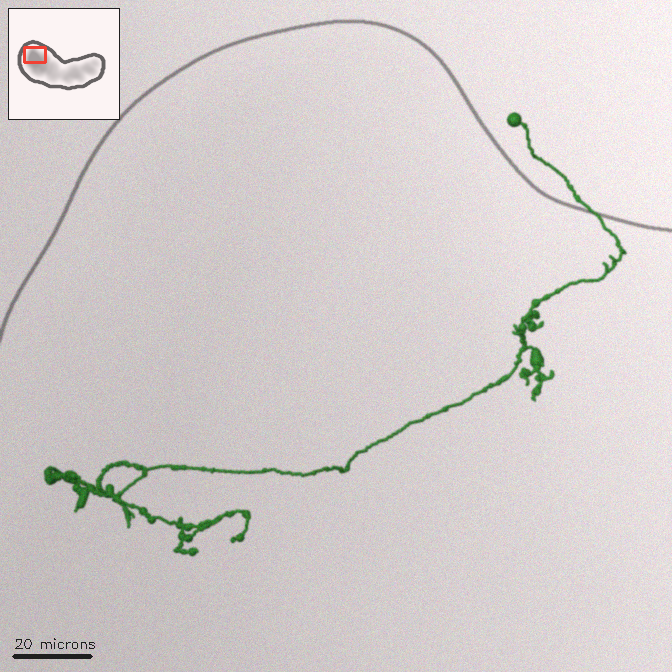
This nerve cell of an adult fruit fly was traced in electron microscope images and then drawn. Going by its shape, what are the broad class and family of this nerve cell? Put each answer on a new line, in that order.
central-brain intrinsic neuron
class Kenyon Cell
